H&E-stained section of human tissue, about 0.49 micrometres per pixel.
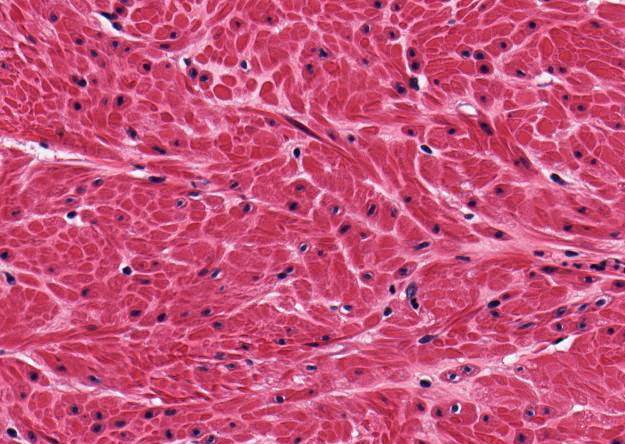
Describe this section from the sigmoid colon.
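Single oval dark nuclei sit centrally in the muscle cells. Only thin pale connective tissue strands between cells and bundles. No large vessels; capillary-sized spaces between muscle cells. Small clear cracks and spaces between cells, scattered throughout: shrinkage artefact.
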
